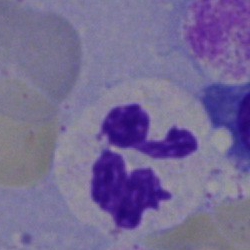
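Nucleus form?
Divided into an upper mass and a lower mass.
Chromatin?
Dense, dark purple, clumped.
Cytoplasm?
Abundant, pale grey-lilac, with sparse fine pinkish granules.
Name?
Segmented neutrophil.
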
